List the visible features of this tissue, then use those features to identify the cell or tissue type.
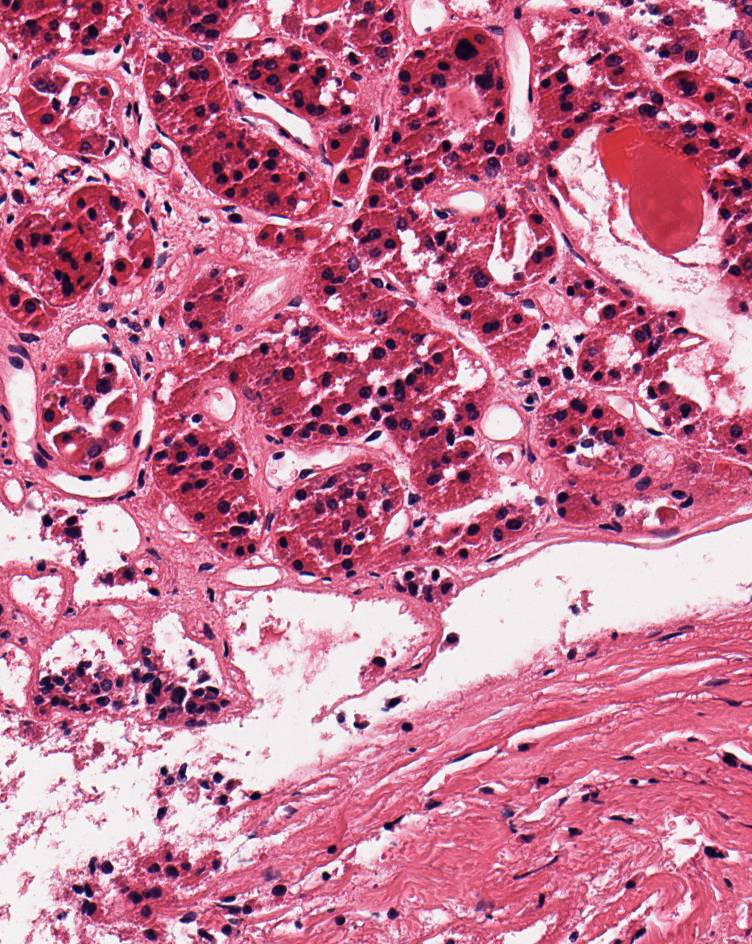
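Rounded nests of cells, separated by thin fibrous septa, fill the upper two-thirds of the field. Nest cells: abundant granular eosinophilic cytoplasm; small, round, dark nuclei. Dense fibrous tissue forms a band in the lower right. Tissue: pituitary.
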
